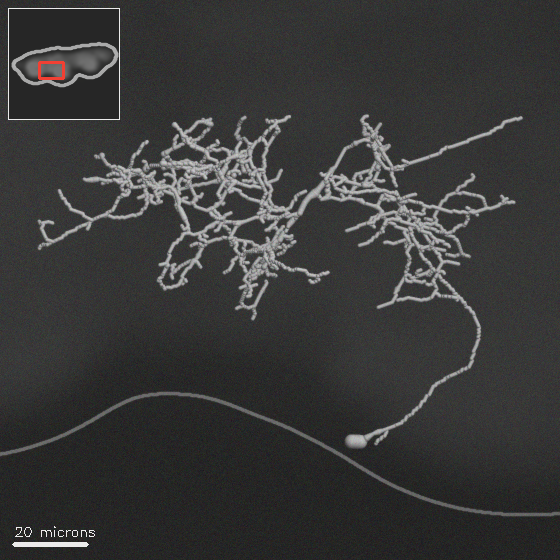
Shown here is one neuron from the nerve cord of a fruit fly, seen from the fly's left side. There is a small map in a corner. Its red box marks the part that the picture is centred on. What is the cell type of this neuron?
IN00A055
